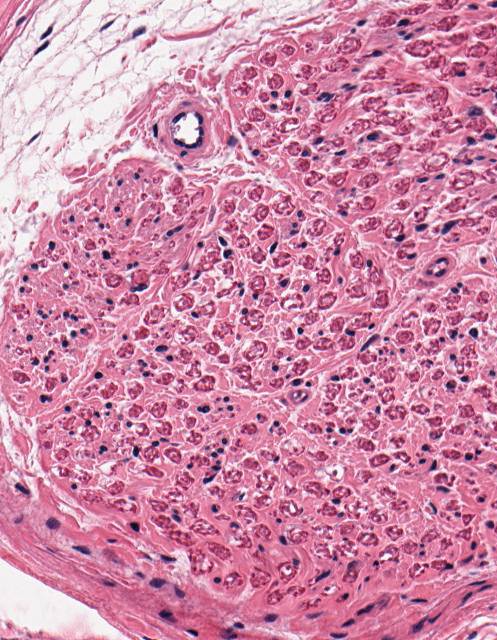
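Tibial nerve. Most of the field, as I see it, is one large rounded bundle of closely packed small fibres cut across. Each fibre shows as a small round pink profile, and their sizes look fairly uniform. Small dark oval nuclei lie singly between them all through the bundle. Top left, outside it: loose pale connective tissue with open spaces.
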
